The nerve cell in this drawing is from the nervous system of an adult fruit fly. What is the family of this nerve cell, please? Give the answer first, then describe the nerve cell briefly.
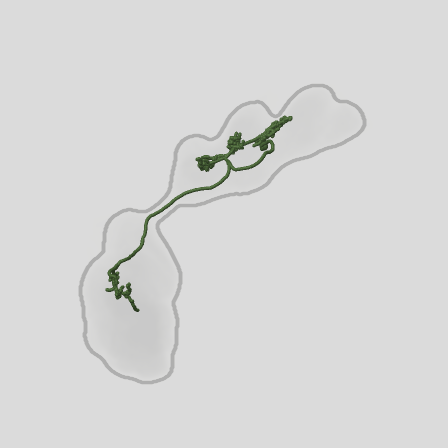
The family is hemilineage 19B. It is an ascending neuron. As drawn here it is about as wide as it is tall.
